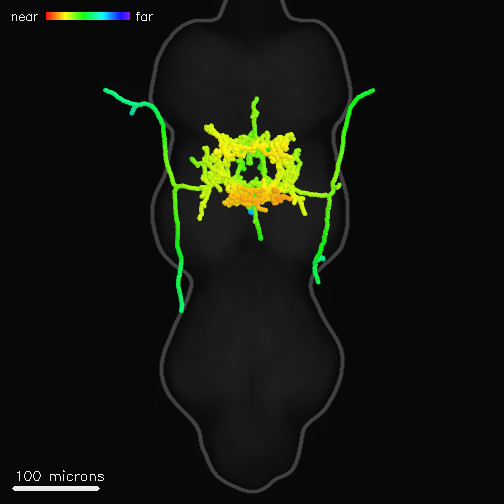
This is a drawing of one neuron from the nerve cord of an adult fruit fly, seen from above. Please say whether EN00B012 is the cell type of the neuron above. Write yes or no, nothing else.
no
